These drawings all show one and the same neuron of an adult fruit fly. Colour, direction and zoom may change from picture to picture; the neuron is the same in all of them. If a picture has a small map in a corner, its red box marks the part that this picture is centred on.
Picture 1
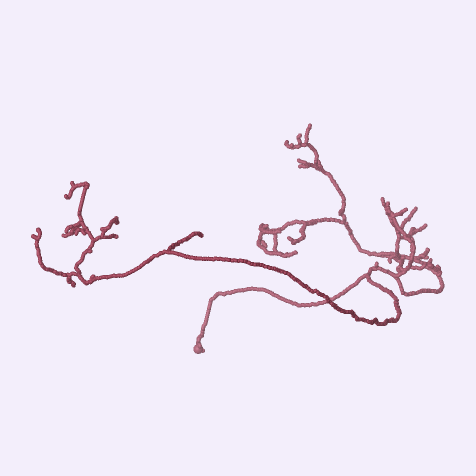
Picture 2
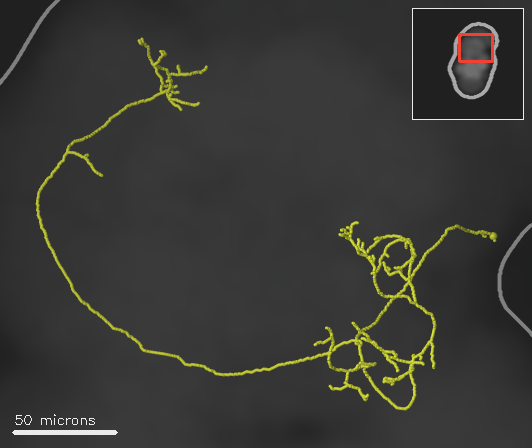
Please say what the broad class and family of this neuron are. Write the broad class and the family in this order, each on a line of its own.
central-brain intrinsic neuron
hemilineage ALlv1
